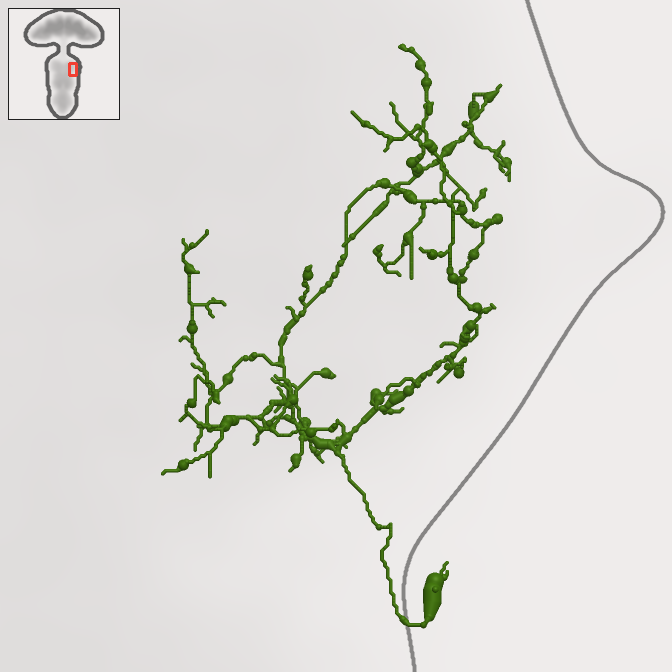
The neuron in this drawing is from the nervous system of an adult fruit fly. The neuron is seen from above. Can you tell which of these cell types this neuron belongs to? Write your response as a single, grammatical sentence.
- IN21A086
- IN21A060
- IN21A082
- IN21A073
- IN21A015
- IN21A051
Among cell types, the one for this neuron is IN21A082.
